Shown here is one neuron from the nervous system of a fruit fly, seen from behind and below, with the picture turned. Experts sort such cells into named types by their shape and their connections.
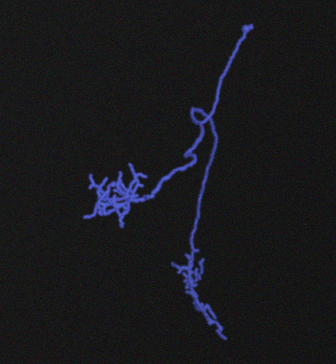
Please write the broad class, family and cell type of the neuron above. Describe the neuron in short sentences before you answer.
Its cell body lies at the upper right of the picture. In this view it is taller than it is wide. It is a visual projection neuron. The family is hemilineage VPNd2. It is of cell type LC10c-2.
